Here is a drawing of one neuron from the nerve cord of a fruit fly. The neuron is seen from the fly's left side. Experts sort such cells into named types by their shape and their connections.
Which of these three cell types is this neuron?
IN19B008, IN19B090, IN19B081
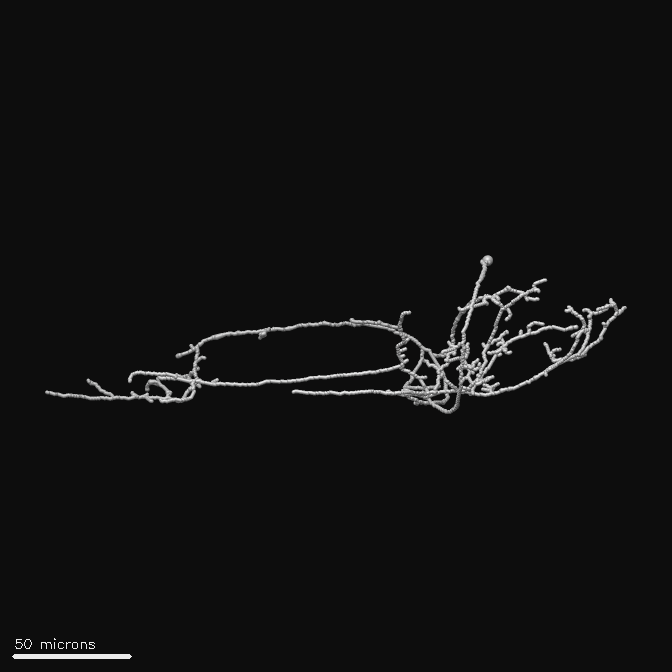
IN19B081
